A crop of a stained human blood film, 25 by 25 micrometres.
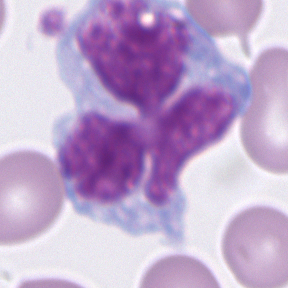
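Monocyte here, the one in the middle of this peripheral blood smear, and you'll notice its chromatin is purple and coarsely mottled rather than smooth. There's a moderate rim of pale grey-blue cytoplasm around the nucleus, with no distinct coarse granules in it. And the outline's irregular, ragged and uneven at the edges.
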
